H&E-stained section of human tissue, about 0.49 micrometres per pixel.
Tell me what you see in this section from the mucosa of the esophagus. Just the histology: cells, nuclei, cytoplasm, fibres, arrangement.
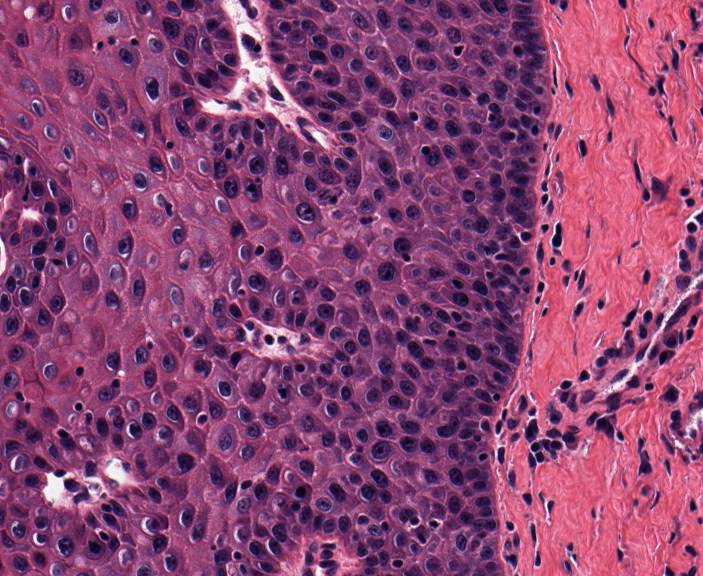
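Stratified squamous epithelium fills left and centre, stroma a strip along the right edge. Where they meet, I see a row of crowded, darker-staining basal cells. That border runs roughly top to bottom, fairly smooth. Above them, squamous cells show distinct borders and pink cytoplasm.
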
